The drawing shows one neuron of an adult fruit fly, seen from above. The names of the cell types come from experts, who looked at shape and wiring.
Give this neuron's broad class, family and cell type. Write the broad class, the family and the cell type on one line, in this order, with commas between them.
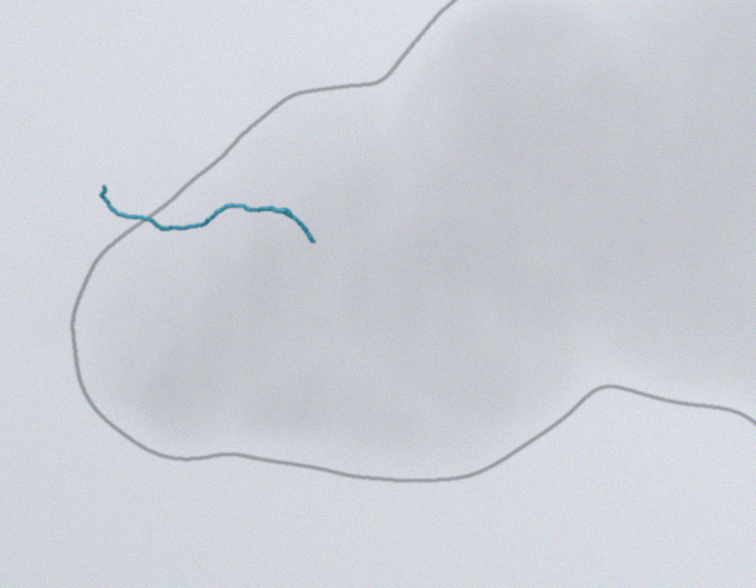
photoreceptor or other optic-lobe sensory neuron, class visual, R8p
